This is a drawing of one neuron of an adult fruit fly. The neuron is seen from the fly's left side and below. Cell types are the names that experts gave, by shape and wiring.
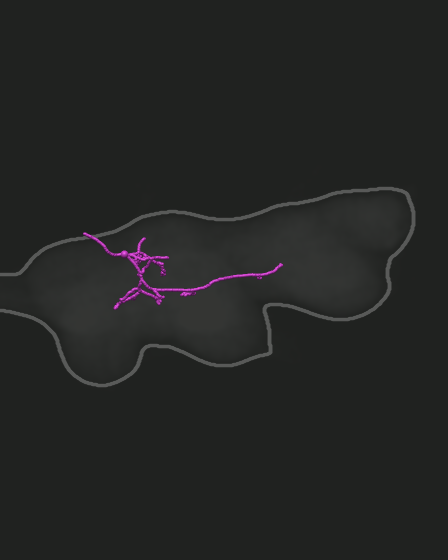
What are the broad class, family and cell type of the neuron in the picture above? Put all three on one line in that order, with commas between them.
sensory neuron entering the nerve cord, class mechanosensory proprioceptive, SNpp06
